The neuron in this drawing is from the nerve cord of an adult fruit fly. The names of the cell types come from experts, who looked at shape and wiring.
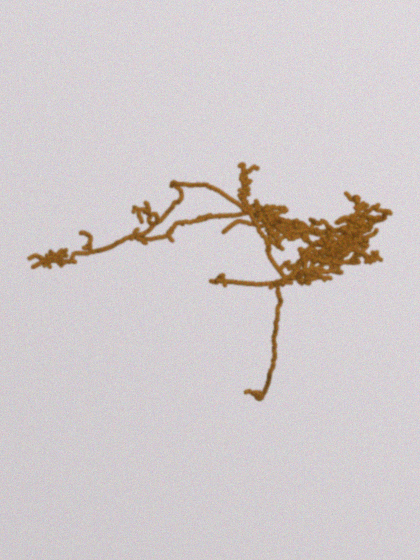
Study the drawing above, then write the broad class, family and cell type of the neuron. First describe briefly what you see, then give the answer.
Dozens of branch ends can be seen. As drawn here it is wider than it is tall. Its broad class is nerve-cord intrinsic neuron. The family is hemilineage 09B. The cell type is IN09B038.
